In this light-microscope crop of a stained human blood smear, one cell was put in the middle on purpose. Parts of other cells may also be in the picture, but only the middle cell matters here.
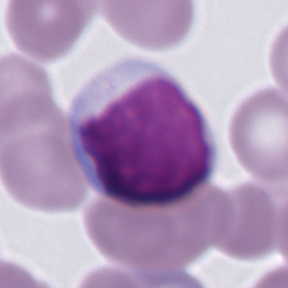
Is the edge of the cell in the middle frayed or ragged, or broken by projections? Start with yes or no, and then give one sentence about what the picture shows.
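No. The cell outline is round and smooth.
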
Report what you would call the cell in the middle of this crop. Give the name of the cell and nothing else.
large granular lymphocyte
